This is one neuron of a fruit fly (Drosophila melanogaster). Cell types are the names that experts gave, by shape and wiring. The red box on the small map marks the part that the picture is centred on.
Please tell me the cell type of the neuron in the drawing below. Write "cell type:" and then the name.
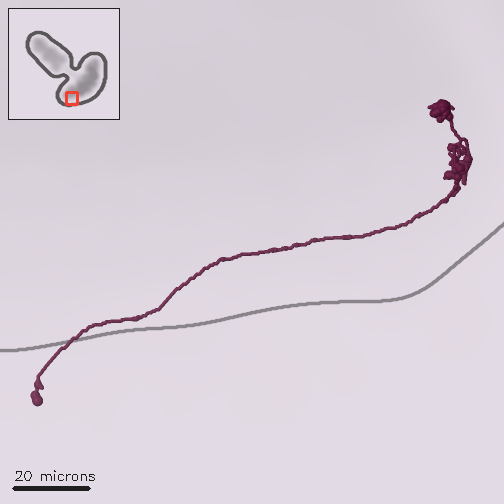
cell type: L5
